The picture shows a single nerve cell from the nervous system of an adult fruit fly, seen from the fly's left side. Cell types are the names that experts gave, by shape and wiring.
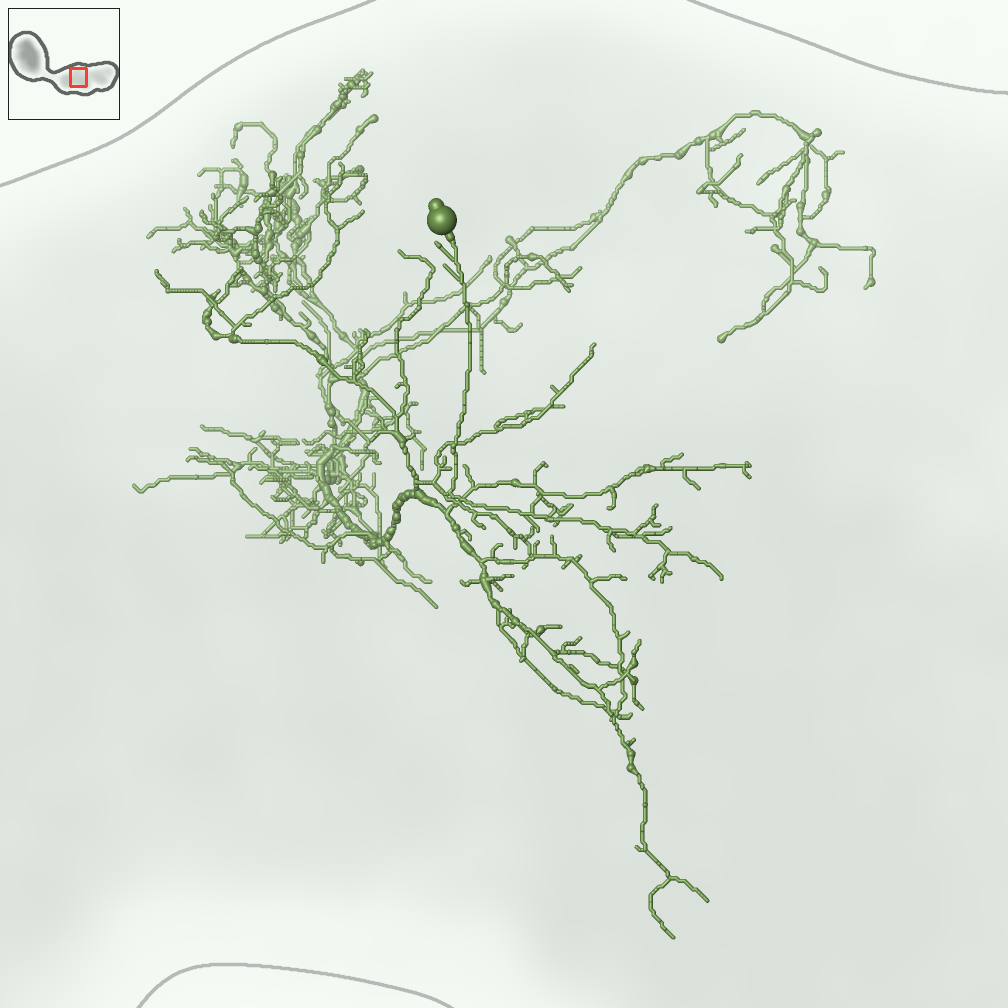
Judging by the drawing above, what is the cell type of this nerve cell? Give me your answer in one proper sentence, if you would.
This nerve cell belongs to the cell type IN18B034.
